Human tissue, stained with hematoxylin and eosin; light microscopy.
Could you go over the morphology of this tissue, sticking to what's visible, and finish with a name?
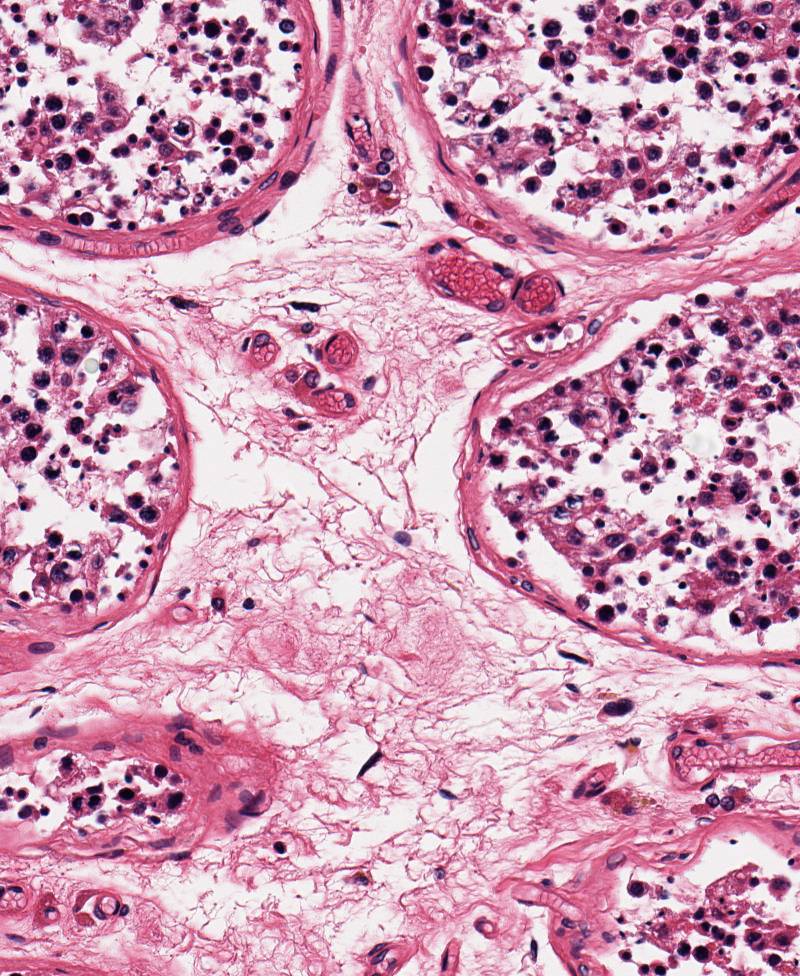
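Rounded tubular profiles in cross-section lie around the edges and corners, framing a central area of stroma. Within the tubules, loosely scattered cells, many with small, dark, round nuclei, show no orderly layering. The stroma holds only sparse spindle-shaped nuclei, and small vessels in its upper middle are packed with red blood cells. The tissue is testis.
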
